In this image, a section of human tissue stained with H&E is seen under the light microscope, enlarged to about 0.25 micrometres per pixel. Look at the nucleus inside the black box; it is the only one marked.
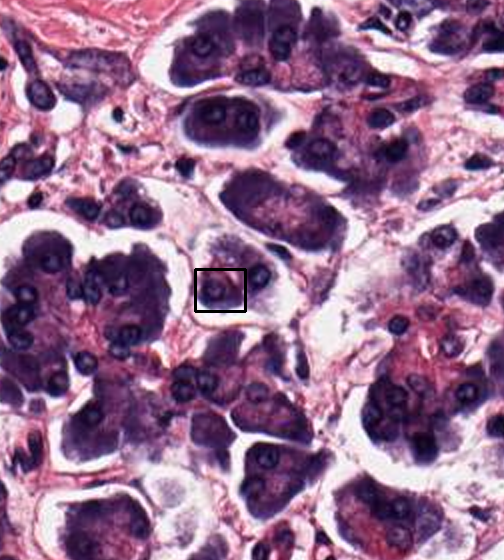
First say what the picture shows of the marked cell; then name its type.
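The nucleus is round and dark, about the same size as the other nuclei nearby. The cytoplasm around the nucleus is purple with pinkish streaks, and paler and greyer toward the upper part of the group. The cell is part of a small rounded group of cells, with another dark round nucleus just to its right. The group is surrounded by a pale clear gap that separates it from the pink fibrous tissue around it. This is a pancreatic acinar cell.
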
